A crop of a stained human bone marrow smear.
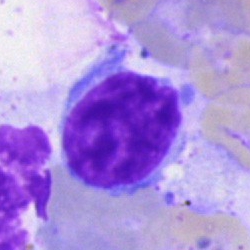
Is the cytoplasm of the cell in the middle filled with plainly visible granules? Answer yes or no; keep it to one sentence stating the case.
No, the cytoplasm of this cell holds no visible granules.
